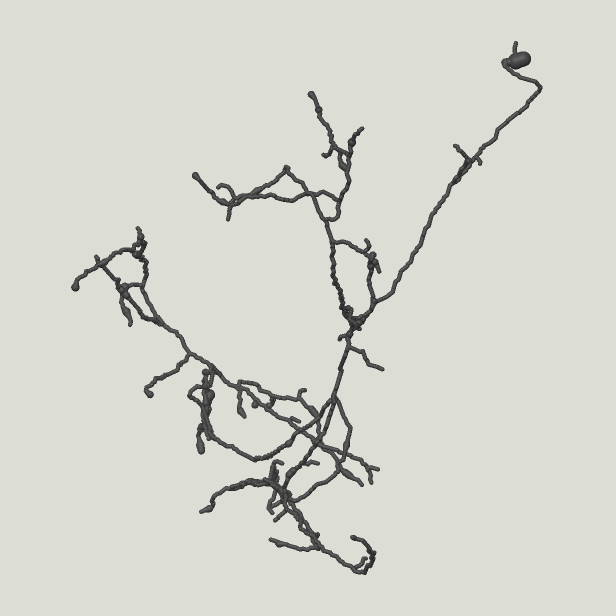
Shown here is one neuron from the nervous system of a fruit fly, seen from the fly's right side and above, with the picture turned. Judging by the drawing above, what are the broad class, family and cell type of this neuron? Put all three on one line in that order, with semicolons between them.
nerve-cord intrinsic neuron; hemilineage 12B; IN12B090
